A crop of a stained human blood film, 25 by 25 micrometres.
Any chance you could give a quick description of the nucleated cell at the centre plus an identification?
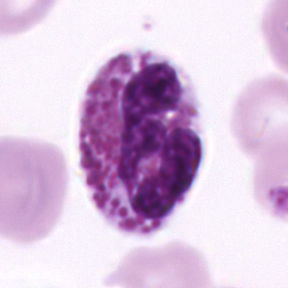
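Looking at the outline first, it is smooth and oval. The nucleus sits toward the right side, and I can make out no nucleoli in it. The granules are reddish-purple. This is an eosinophil.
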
